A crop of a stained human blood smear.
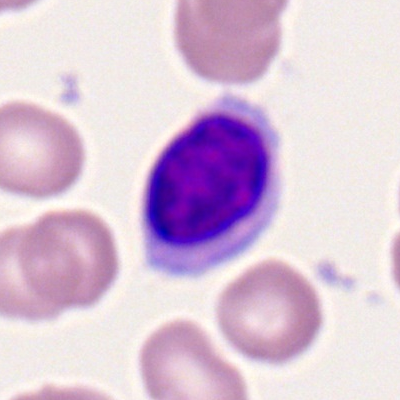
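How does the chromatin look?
Dark purple and coarsely clumped.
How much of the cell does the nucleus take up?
Most of it; pale blue cytoplasm forms only a thin rim, widest along the lower edge.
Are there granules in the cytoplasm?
None are seen.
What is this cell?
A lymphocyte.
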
